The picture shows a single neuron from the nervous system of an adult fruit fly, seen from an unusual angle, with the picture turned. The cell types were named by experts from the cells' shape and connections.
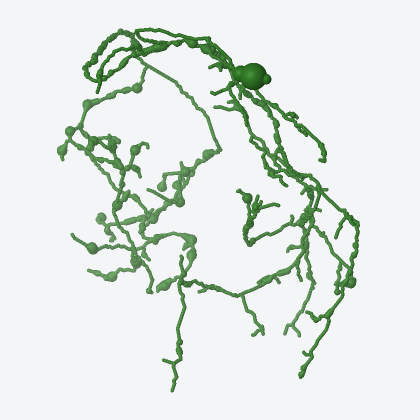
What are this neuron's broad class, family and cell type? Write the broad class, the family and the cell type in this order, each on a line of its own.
central-brain intrinsic neuron
hemilineage SLPad1_anterior
SLP164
